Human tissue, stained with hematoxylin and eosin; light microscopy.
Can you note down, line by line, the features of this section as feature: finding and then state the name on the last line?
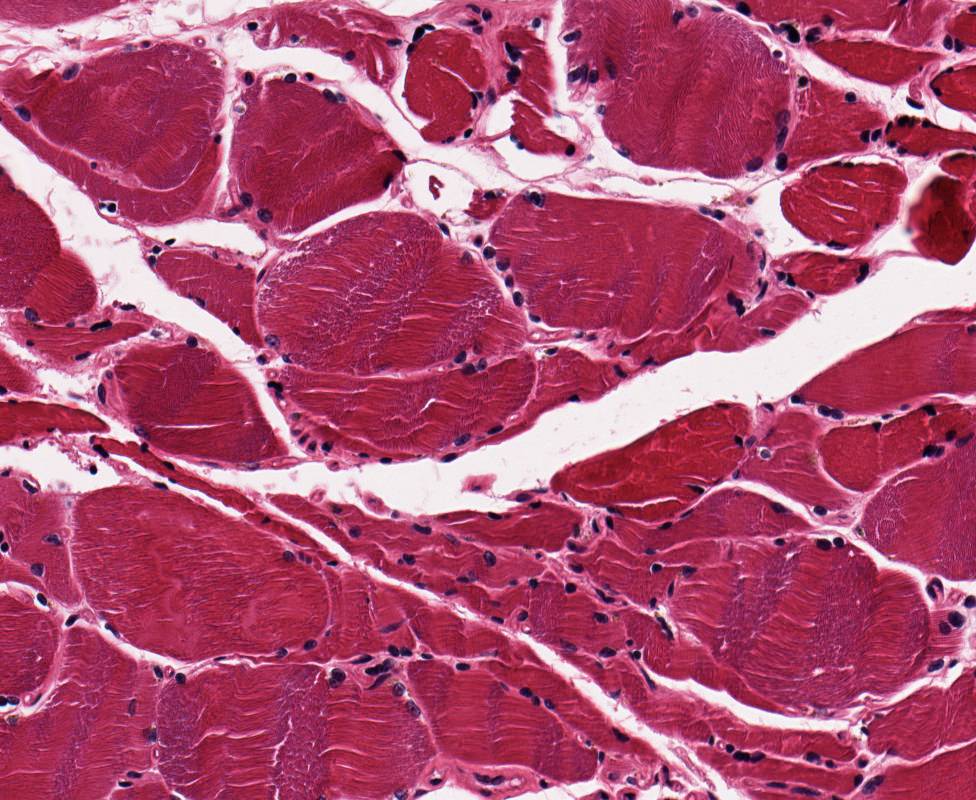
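Profiles: mostly rounded or oval, varied size, not long parallel strands
Nuclei: at fibre edges, just under borders, not central
Nuclear shape: small, dark purple, flattened or oval
Between fibres: thin strands of paler pink connective tissue
Identity: skeletal muscle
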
